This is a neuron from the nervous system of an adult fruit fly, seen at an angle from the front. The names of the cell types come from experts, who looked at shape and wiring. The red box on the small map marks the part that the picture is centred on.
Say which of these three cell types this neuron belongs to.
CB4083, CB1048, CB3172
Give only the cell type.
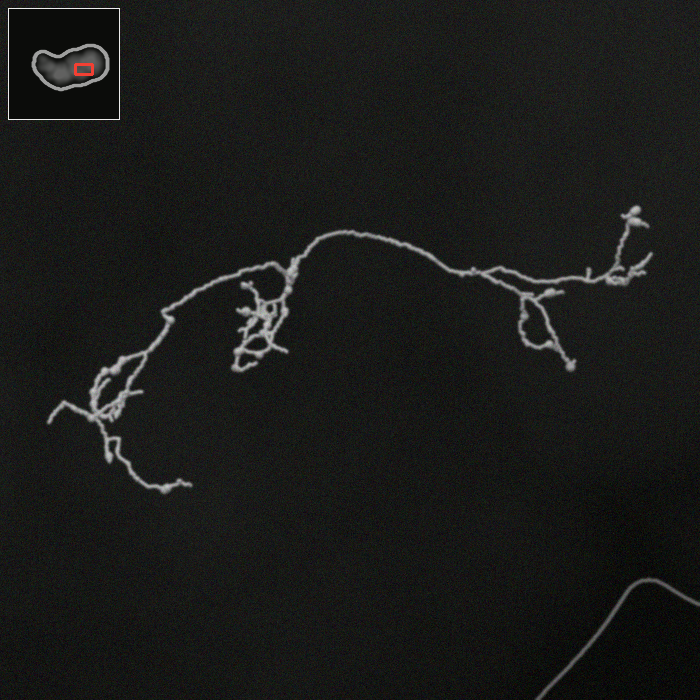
CB3172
